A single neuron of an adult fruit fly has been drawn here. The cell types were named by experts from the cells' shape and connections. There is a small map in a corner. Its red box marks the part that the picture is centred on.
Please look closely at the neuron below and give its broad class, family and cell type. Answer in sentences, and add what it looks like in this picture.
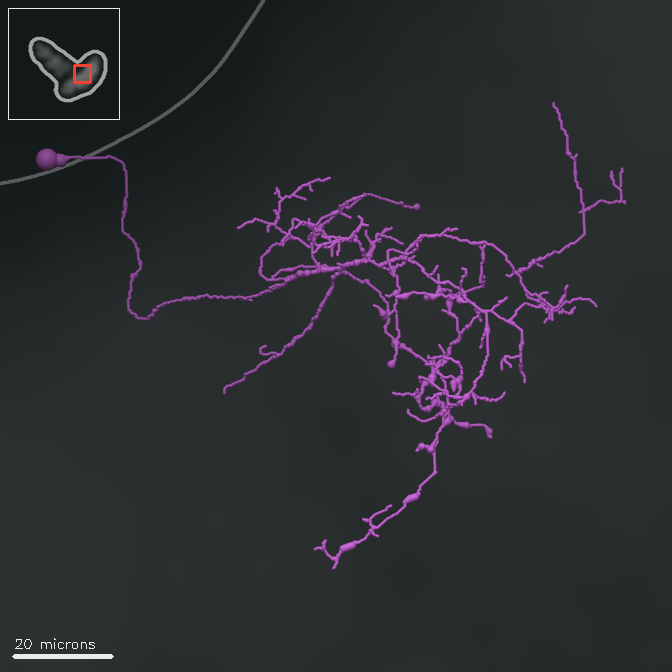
This is a central-brain intrinsic neuron. The family is hemilineage DM4_dorsal. Its cell type is SMP406_d. The cell body is at the upper left of the picture. By the scale bar it is about 120 microns wide in this view. The picture shows dozens of branch ends.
